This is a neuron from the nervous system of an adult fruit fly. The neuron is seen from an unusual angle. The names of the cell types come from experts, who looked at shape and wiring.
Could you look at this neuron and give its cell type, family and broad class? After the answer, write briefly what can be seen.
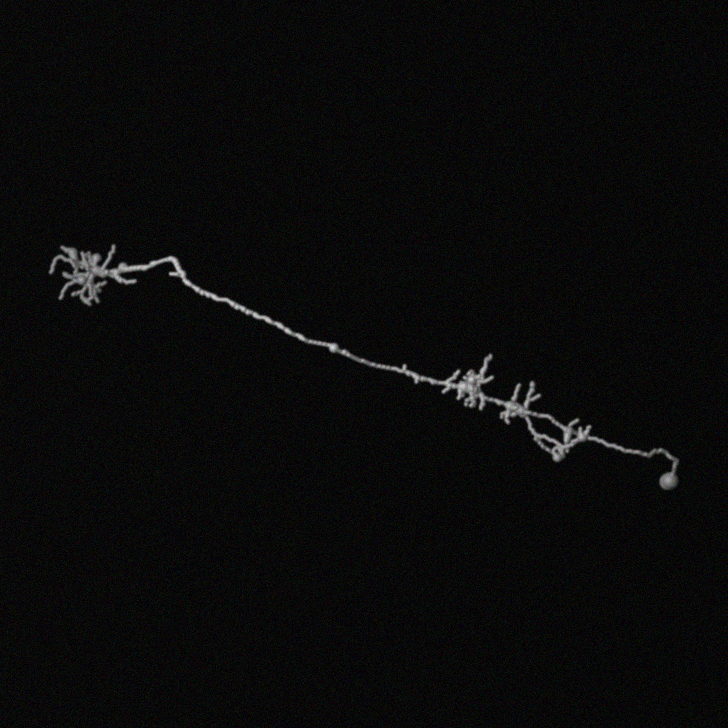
Its cell type is Tm5Y. The family is Tm. It is an optic-lobe intrinsic neuron. Dozens of branch ends can be seen. In this view it is more than twice as wide as it is tall.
